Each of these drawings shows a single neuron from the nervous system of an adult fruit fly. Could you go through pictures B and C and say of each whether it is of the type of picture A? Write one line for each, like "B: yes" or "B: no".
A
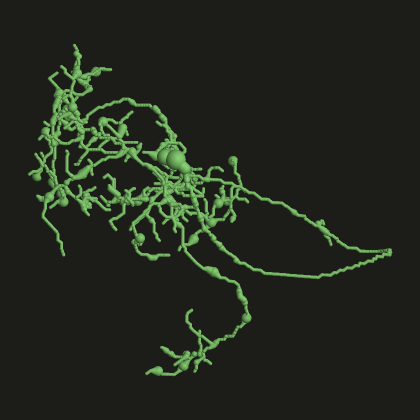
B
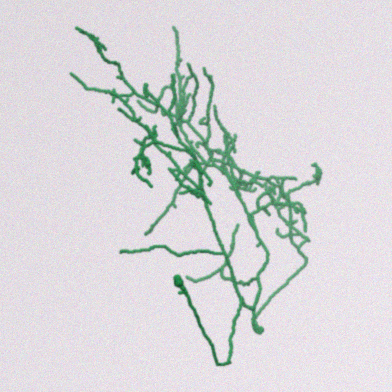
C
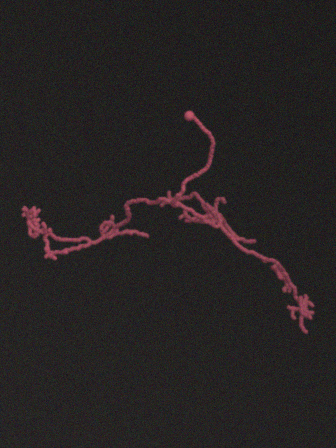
B: no
C: no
